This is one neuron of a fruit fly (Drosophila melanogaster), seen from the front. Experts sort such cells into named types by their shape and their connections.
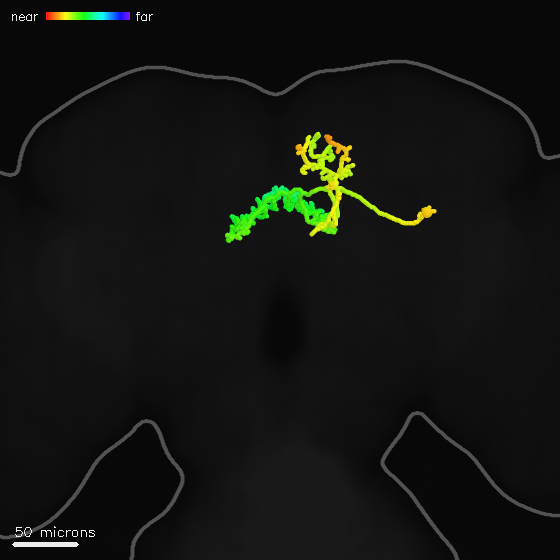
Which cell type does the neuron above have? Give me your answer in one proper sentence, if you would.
This neuron is included in the cell type FB4Q_a.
